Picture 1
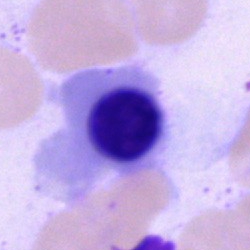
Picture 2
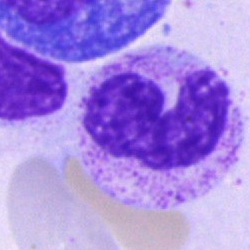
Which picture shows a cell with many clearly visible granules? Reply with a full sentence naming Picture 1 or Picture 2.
The cell of picture 2 has a cytoplasm rich in visible granules.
